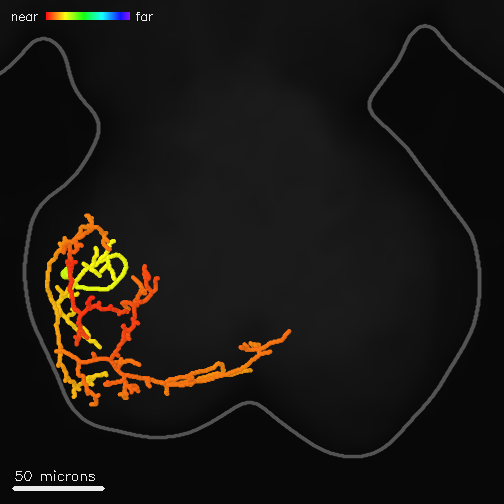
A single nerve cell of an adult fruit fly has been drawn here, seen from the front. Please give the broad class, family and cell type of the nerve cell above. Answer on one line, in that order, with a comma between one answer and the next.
nerve-cord intrinsic neuron, hemilineage 03A, IN03A051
